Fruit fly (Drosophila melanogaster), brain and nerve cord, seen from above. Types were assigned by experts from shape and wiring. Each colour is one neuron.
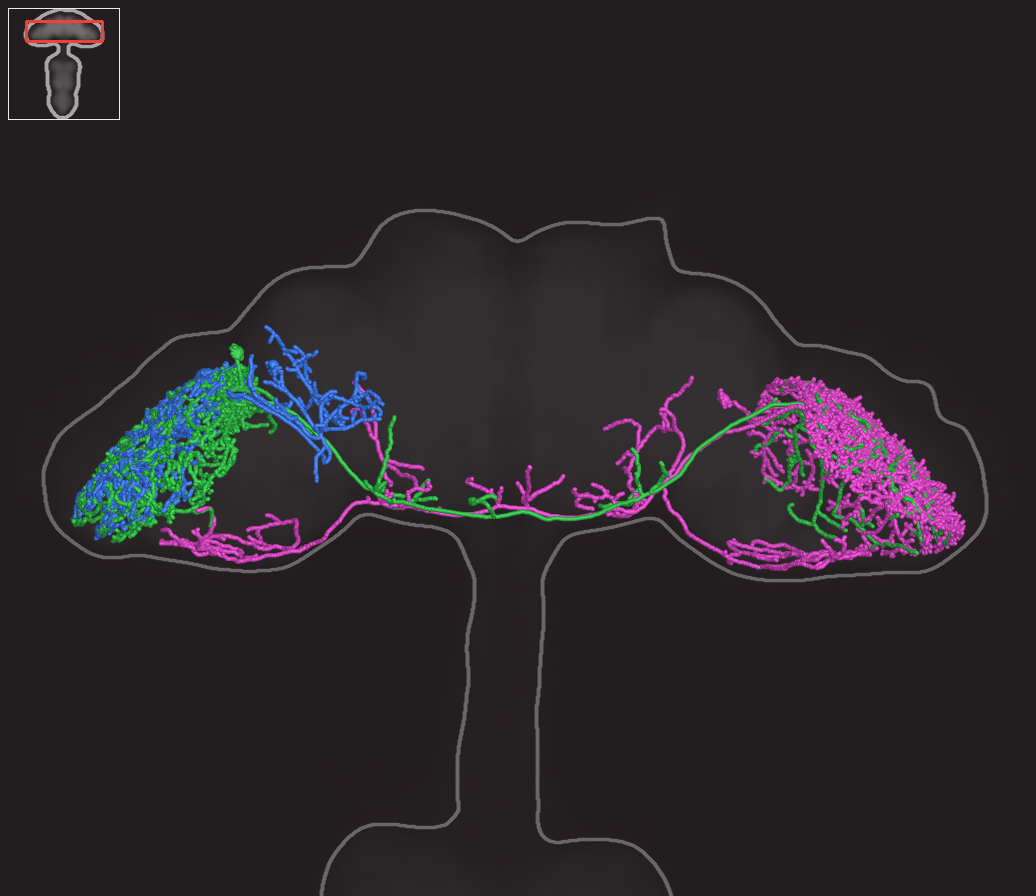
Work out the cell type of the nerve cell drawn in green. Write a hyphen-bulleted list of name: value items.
- cell type: MeVPMe2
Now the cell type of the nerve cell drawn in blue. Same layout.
- cell type: MeVP53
